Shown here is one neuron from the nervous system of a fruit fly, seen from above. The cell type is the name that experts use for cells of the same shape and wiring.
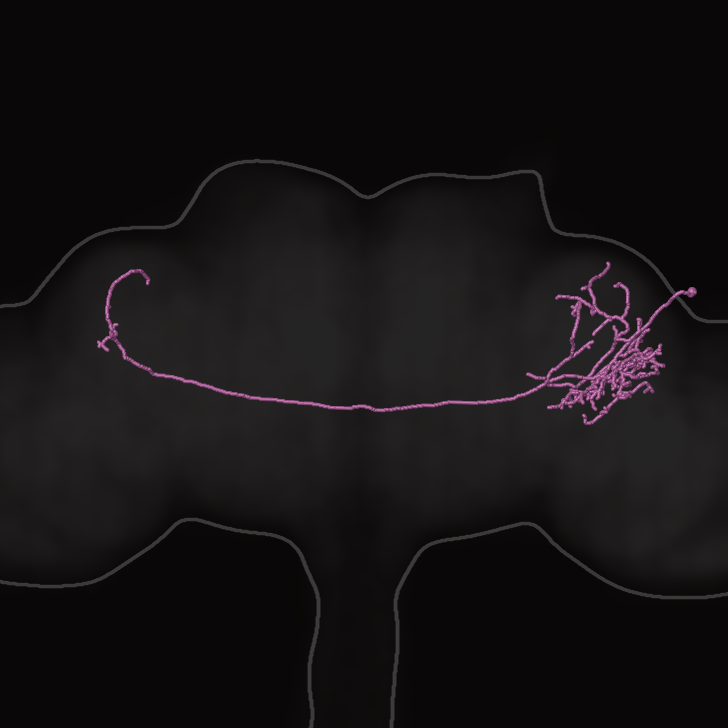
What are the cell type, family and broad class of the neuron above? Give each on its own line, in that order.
CB1000
hemilineage VLPl&d1_lateral
central-brain intrinsic neuron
